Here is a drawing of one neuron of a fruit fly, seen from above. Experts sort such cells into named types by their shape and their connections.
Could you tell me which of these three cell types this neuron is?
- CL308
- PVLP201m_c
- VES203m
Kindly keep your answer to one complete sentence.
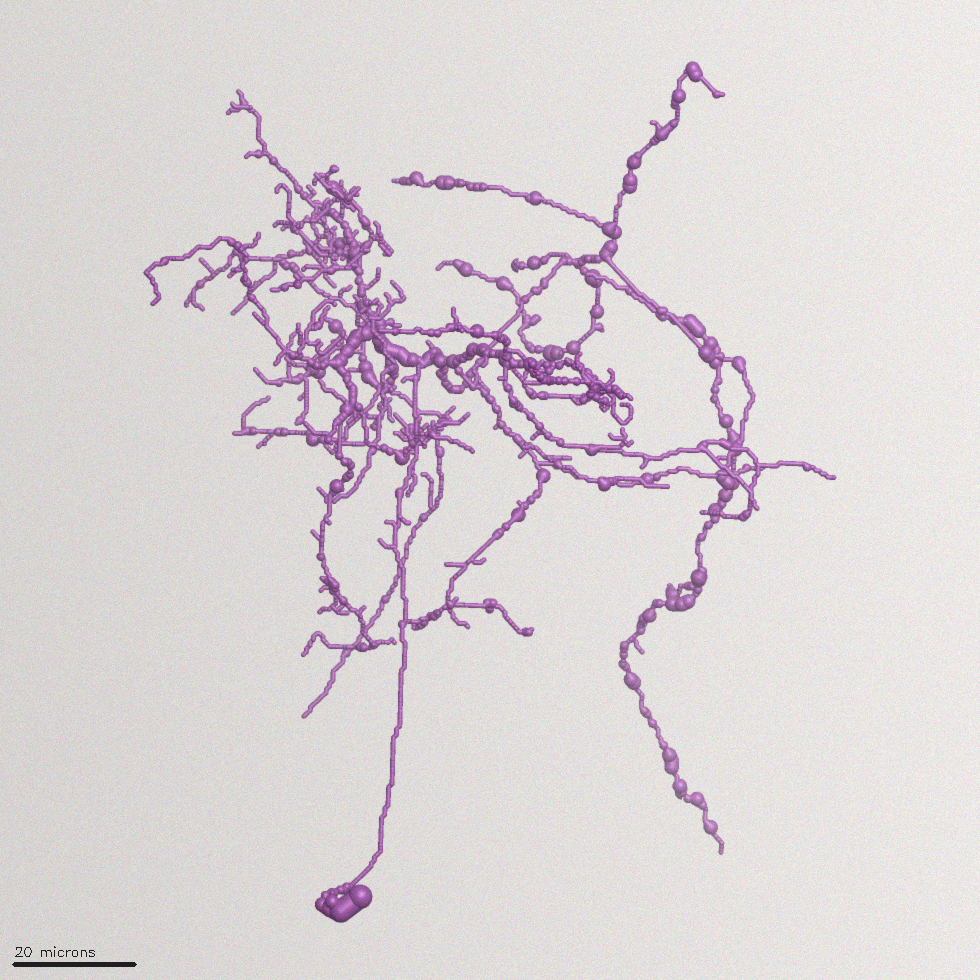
For this neuron, the cell type is PVLP201m_c.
